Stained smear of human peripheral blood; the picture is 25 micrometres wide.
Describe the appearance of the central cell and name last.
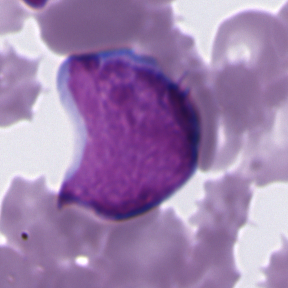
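Outline: indented on the left, so the cell looks bean-like. Nucleus: fills almost the whole cell and follows that indented left border. Cytoplasm: no granules seen. Edge: a few fine hair-like projections at the upper right. Name: myeloblast.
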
